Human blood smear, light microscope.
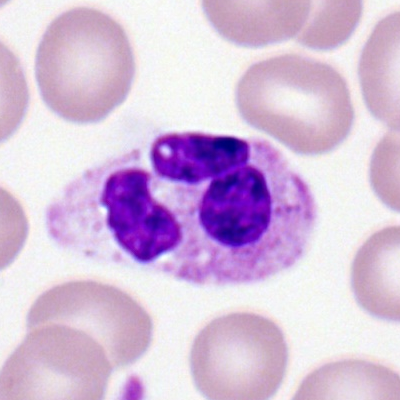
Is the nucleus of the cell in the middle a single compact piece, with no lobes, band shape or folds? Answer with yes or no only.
No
